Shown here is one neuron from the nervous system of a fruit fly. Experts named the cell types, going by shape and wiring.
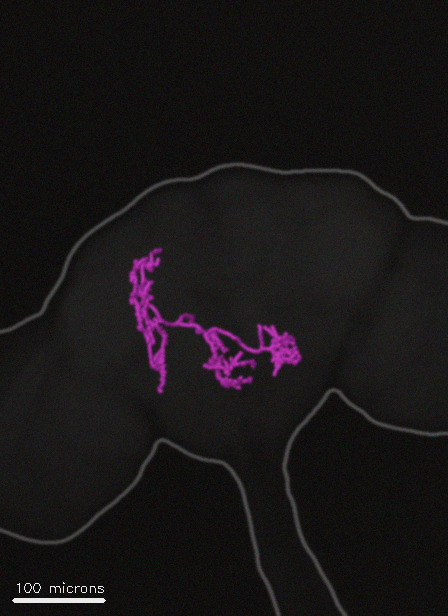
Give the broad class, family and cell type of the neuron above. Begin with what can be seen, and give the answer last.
It lies in the brain. From left to right in the picture it spans about 190 microns. It is a central-brain intrinsic neuron. Its family is hemilineage DM6_central1. Its cell type is LAL197.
